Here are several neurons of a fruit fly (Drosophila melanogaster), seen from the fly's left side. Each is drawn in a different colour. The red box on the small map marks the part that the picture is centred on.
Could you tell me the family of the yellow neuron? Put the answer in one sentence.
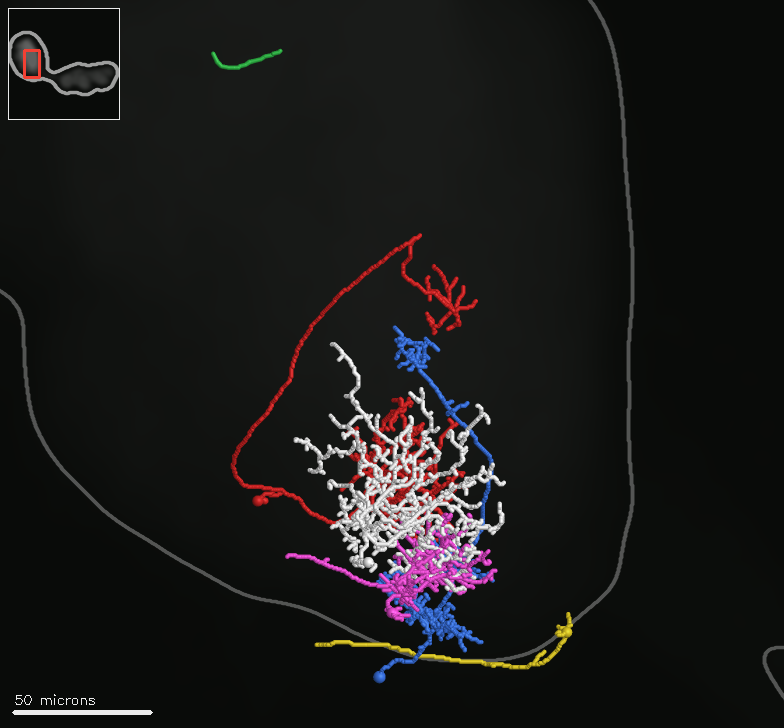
The family is L.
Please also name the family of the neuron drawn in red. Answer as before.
The family is MeLo.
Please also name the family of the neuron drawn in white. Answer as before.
The family is Dm.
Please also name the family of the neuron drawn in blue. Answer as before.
The family is Tm.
